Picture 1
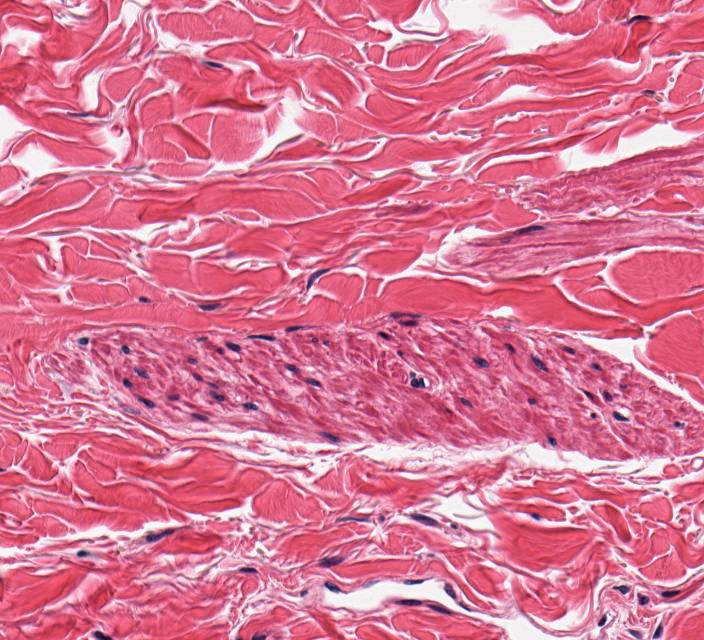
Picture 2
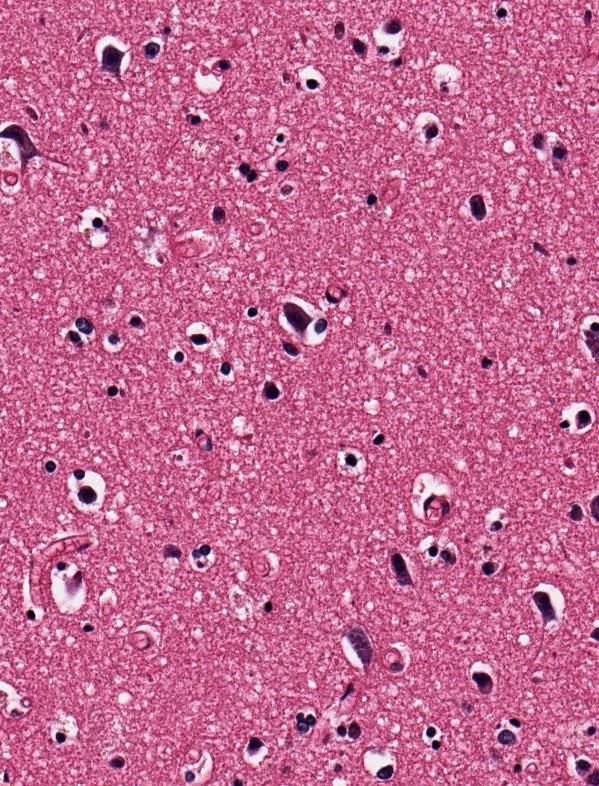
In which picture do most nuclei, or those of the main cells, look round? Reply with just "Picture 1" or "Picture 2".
Picture 2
